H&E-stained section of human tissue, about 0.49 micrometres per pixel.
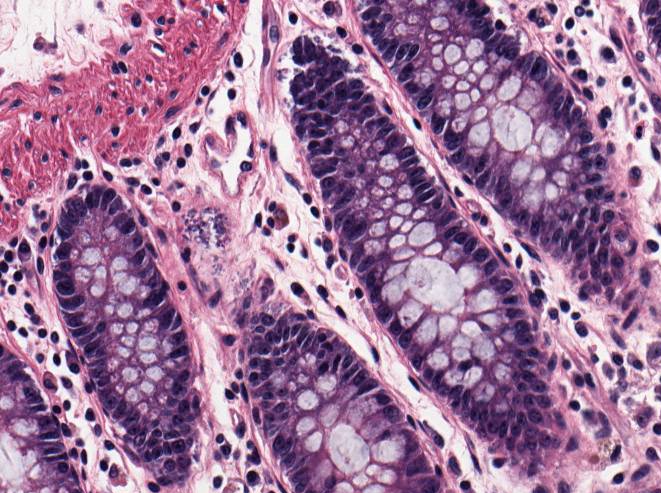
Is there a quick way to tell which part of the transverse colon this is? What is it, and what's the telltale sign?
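Colonic mucosa is the part in view. Glands: several elongated tubular ones lie side by side, running diagonally from upper left to lower right. Epithelium: crowded with goblet cells holding pale, rounded mucin vacuoles, its dark elongated nuclei lined up basally toward the stroma.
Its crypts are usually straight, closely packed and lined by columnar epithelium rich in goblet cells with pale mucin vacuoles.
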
